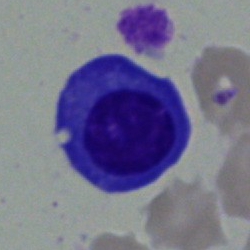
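Plasma cell at the centre of a stained bone marrow smear; the nucleus stains dark purple and seems fairly dense and even. Around it, on all sides, runs a moderate rim of cytoplasm, and that cytoplasm looks a deep, intense blue. At the left edge of the cytoplasm there appears to be a small clear round spot.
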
